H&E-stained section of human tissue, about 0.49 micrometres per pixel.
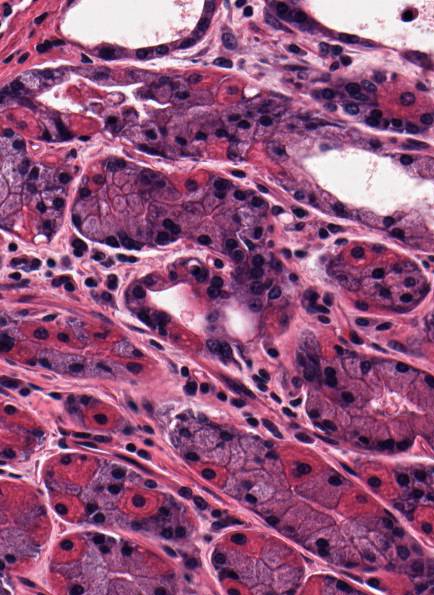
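Stomach: large rounded cells with bright pink cytoplasm and a central round nucleus are scattered along the glands across the field. Near the centre, the stroma between glands holds many small, dark, round nuclei. Irregular empty white spaces lie along the top edge and upper right.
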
